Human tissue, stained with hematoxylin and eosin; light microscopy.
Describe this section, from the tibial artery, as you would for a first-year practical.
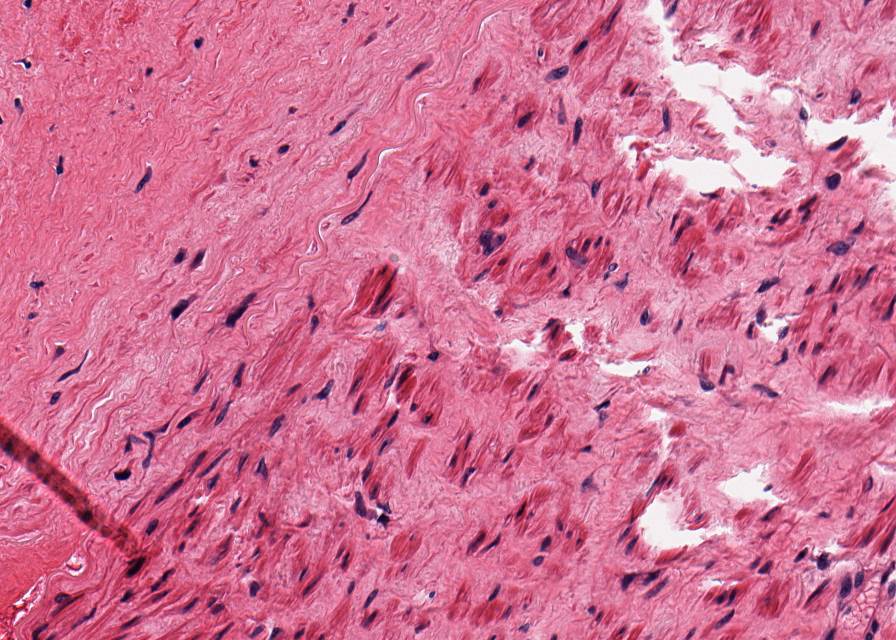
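Pale-pink wavy collagen fibres with few nuclei occupy the upper left of the field, running mainly diagonally from lower left toward upper right. The right and lower parts are crowded with spindle cells whose cytoplasm is deep pink and whose nuclei are elongated and dark purple.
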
